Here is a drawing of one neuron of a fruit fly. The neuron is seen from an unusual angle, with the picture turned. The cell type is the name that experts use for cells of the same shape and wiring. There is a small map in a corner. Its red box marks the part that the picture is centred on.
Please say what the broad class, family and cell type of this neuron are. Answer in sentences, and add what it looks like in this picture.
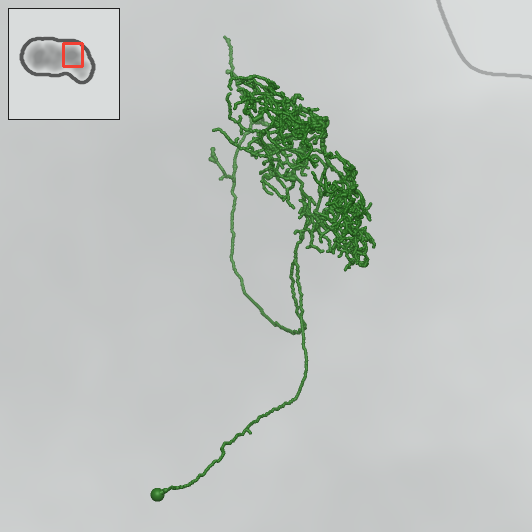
It is a nerve-cord intrinsic neuron. The family is hemilineage 23B. Its cell type is IN23B025. The picture shows dozens of branch ends. In this view it is taller than it is wide.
